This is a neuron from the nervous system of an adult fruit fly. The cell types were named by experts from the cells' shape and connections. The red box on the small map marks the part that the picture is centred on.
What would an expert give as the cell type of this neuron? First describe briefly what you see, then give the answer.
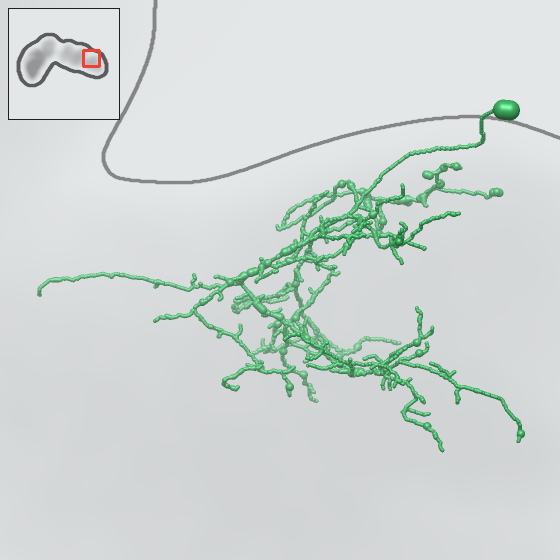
The cell body is at the upper right of the picture. The picture shows dozens of branch ends. Its broad class is nerve-cord intrinsic neuron. It is of cell type IN16B105.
